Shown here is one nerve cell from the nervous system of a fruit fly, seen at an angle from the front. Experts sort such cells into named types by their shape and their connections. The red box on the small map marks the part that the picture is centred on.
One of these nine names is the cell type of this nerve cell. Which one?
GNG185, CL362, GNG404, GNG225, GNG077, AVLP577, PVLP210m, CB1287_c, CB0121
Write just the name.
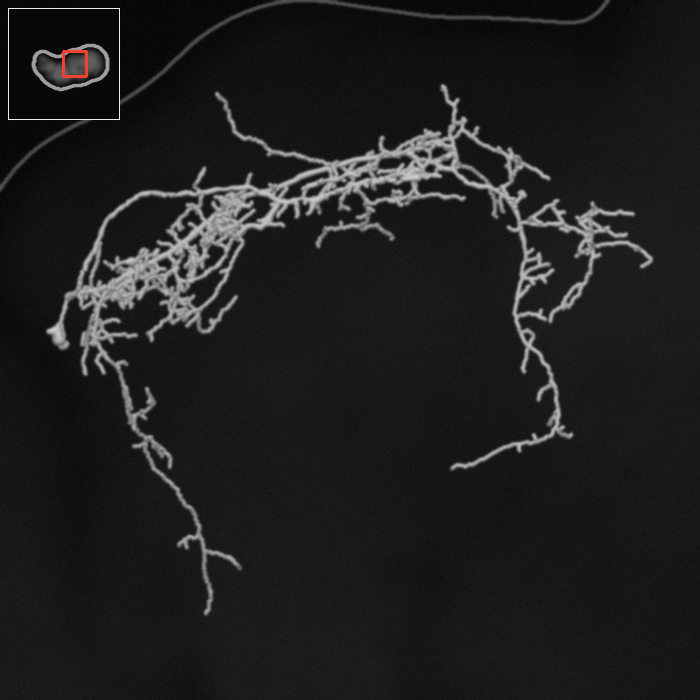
CL362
